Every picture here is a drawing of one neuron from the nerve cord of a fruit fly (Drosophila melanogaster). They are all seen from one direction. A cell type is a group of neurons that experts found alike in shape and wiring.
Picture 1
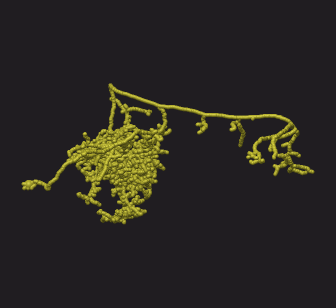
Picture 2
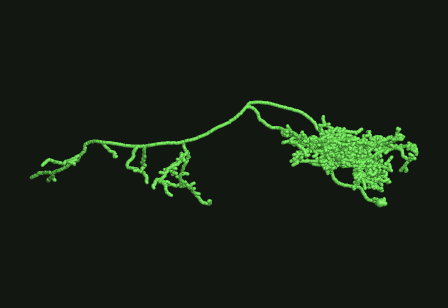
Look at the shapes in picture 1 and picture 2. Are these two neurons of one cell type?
yes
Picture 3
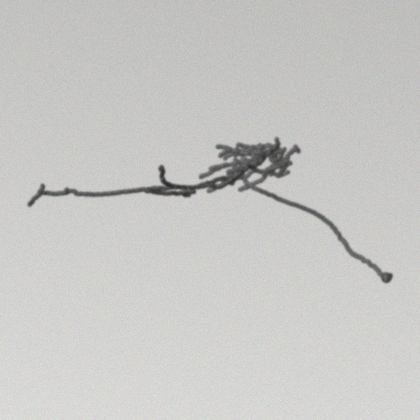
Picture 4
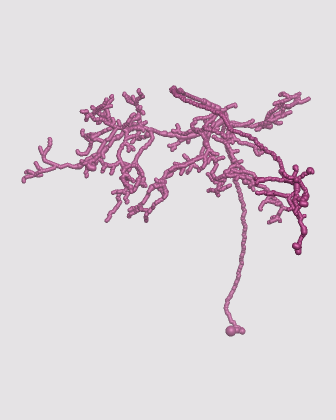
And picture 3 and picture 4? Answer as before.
no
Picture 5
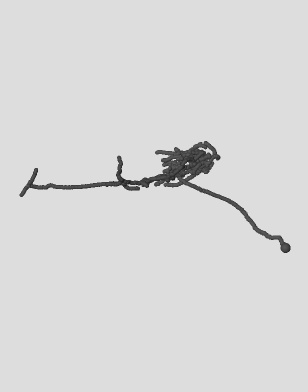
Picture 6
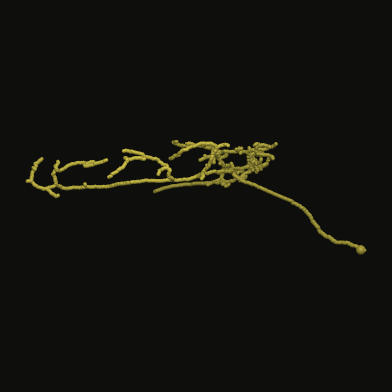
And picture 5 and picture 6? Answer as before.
yes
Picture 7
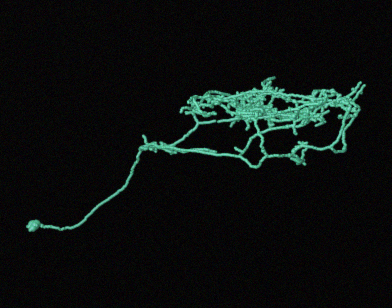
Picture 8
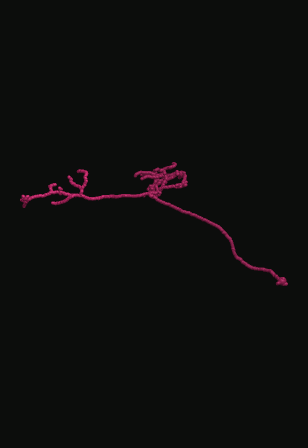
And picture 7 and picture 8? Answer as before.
no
